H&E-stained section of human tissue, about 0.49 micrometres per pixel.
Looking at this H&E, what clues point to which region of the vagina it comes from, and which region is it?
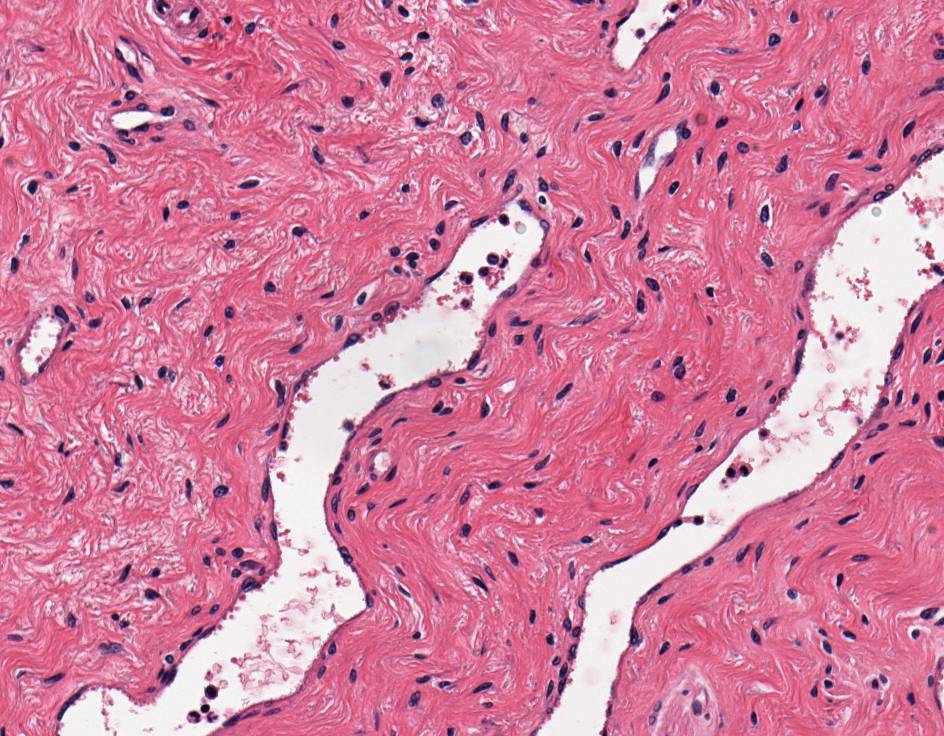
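It is dense connective tissue, crossed by two long, irregular clear channels running diagonally from lower left to upper right. The channels are largely empty, holding only scattered red blood cells and a few small round dark nuclei. Around them is dense collagen of wavy, bright pink fibres with sparse spindle-shaped cells and slender, dark, elongated nuclei.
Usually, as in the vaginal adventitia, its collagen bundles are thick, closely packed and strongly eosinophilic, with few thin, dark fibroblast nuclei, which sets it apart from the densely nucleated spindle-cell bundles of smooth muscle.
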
